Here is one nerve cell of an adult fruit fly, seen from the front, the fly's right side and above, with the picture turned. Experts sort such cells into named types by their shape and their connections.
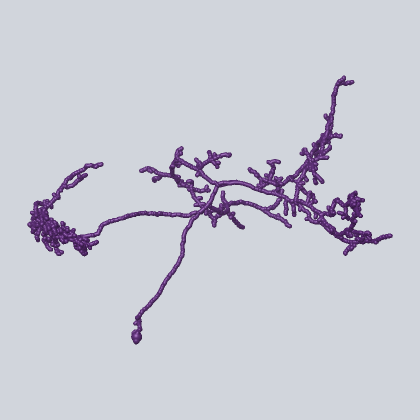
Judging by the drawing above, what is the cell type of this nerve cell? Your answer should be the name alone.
GNG497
